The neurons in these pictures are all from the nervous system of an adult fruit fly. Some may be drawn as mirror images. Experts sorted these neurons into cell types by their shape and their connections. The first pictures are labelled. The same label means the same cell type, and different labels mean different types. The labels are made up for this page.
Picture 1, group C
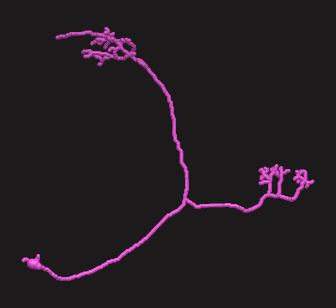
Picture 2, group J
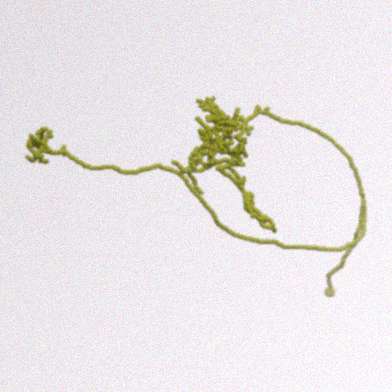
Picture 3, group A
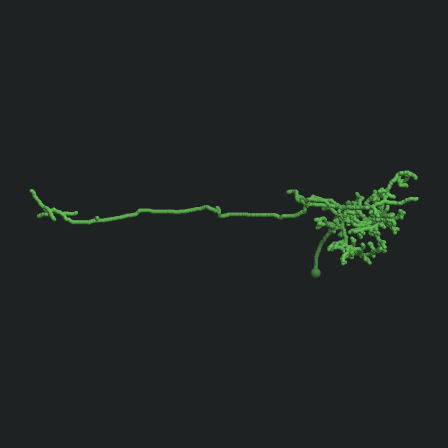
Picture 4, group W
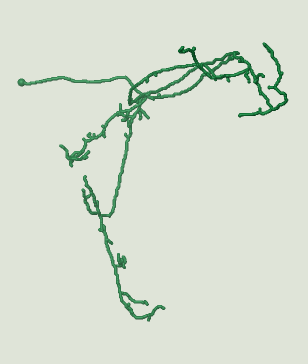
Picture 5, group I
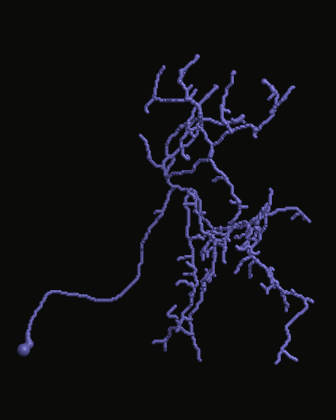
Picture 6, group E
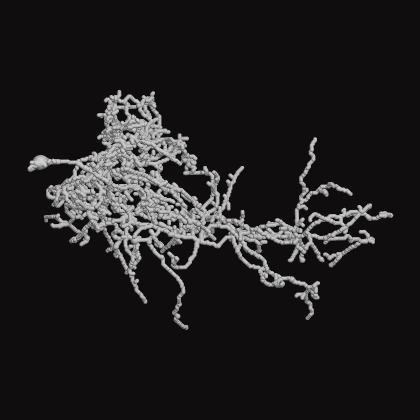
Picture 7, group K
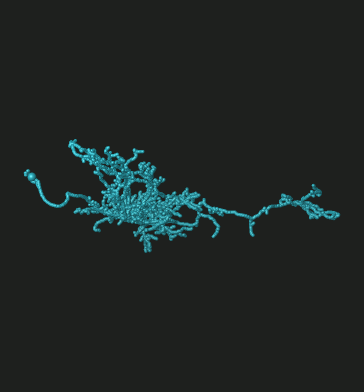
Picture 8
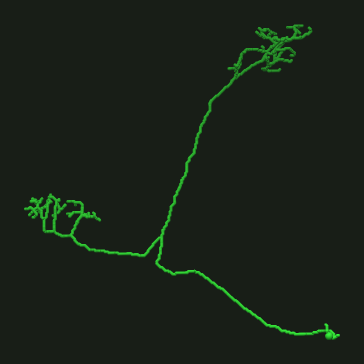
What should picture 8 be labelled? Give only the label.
group C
